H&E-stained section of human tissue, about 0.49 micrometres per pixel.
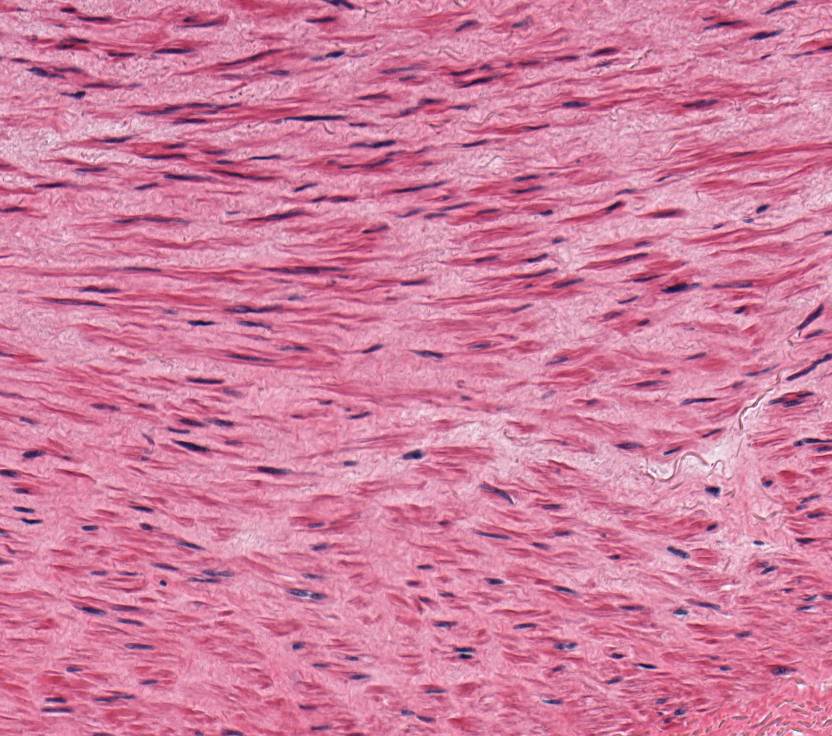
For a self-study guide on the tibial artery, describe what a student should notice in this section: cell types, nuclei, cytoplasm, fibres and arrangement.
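The spindle cells here are smooth muscle cells, their cytoplasm bright pink. Their elongated nuclei stain dark purple. No cross-striations are visible in them. Lower in the field, the nuclei appear shorter and more oval than those higher up.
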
